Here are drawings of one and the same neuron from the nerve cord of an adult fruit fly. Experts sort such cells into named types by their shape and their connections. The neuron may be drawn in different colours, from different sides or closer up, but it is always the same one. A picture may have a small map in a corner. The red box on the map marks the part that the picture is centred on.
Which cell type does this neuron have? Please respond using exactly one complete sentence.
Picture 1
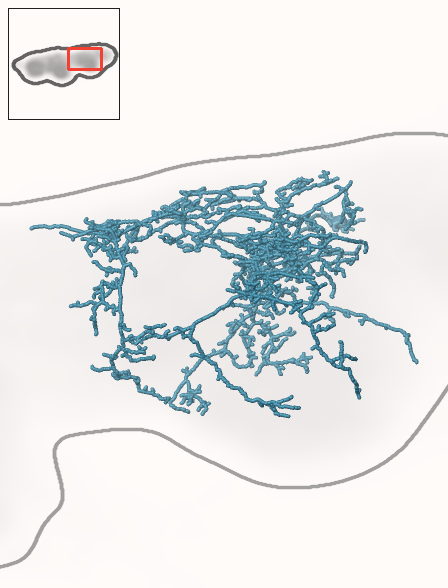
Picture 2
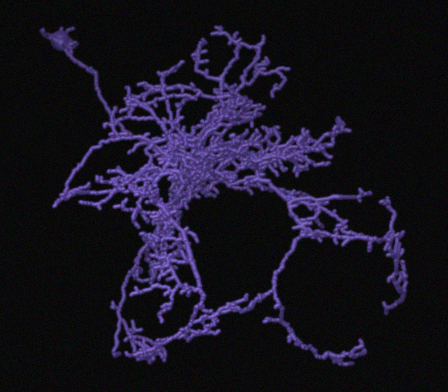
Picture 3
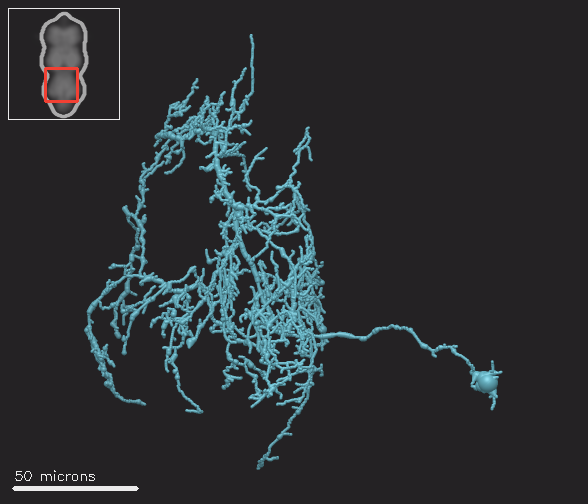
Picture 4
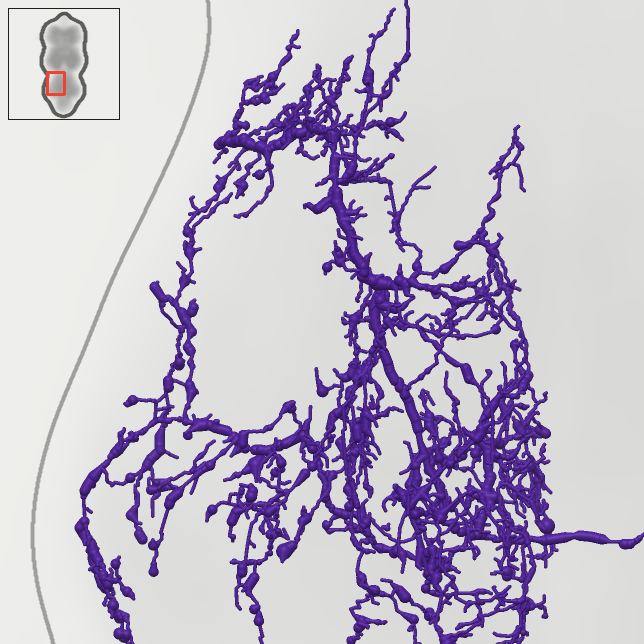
So far as cell type goes, this neuron is INXXX073.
